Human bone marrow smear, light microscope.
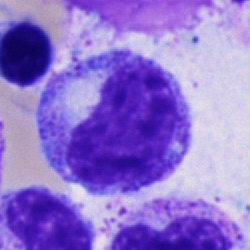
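Promyelocyte, the cell in the middle of this bone marrow smear: the nucleus looks kidney-shaped, its indentation turned to the upper left. It sits off-centre, filling the right and lower part of the cell. Fine pink-purple granules are scattered through the cytoplasm. And in that indentation, at the upper left, there is a paler, nearly clear patch of cytoplasm.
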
